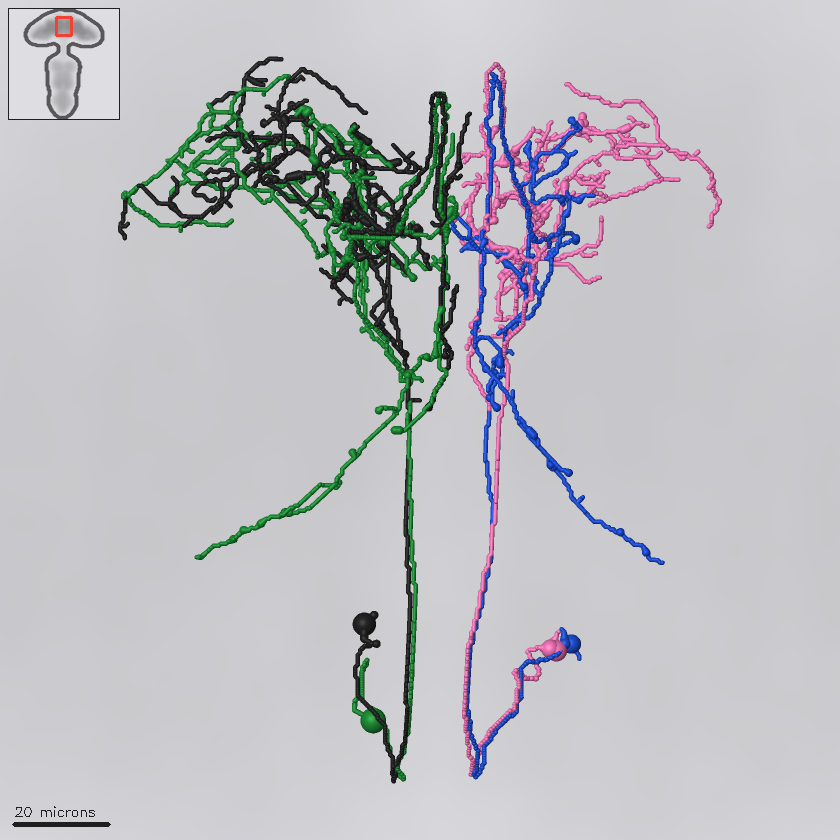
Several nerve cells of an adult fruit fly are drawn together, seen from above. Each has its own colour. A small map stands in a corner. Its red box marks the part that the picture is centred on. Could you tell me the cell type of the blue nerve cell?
PRW025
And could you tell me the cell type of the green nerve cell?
PRW038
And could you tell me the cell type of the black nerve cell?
PRW016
